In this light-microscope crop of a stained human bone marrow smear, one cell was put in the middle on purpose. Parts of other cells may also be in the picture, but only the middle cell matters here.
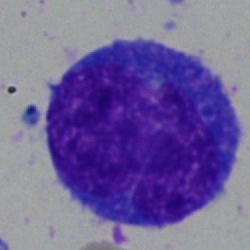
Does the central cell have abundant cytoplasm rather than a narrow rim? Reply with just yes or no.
No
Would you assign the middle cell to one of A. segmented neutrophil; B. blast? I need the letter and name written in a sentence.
For this crop, option B is right, the centered cell being a blast.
